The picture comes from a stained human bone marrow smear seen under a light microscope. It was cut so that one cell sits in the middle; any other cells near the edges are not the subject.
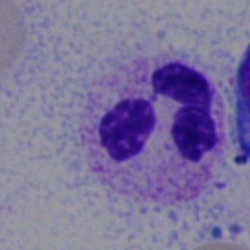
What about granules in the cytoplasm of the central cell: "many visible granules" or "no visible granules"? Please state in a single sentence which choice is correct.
A large number of visible granules lies in the cytoplasm of this cell.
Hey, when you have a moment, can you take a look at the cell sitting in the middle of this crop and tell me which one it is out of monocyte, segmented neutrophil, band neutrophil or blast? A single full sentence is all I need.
The middle cell in this particular crop is a segmented neutrophil.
